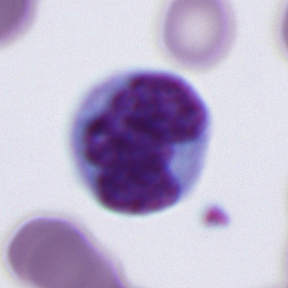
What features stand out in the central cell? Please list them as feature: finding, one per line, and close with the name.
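Nucleus: irregular, folded, notched on the right side
Chromatin: dark purple, coarsely clumped
Granules: none distinct in the cytoplasm
Vacuoles: none in the cytoplasm
Name: monocyte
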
